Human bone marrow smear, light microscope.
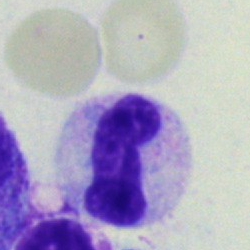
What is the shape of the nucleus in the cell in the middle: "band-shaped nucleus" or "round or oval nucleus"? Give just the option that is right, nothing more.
Band-shaped nucleus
